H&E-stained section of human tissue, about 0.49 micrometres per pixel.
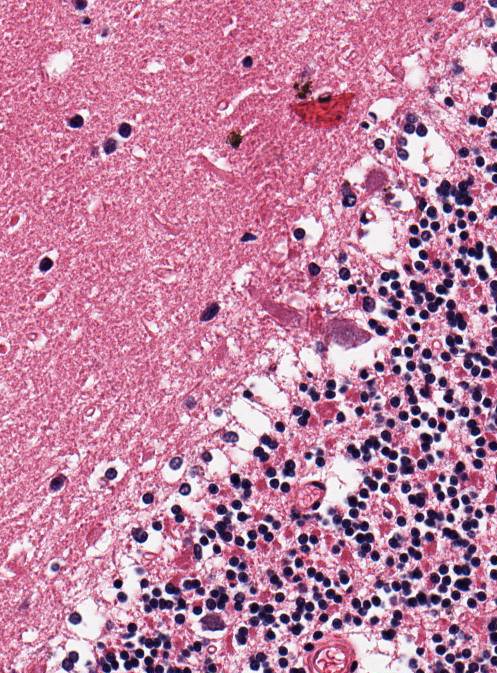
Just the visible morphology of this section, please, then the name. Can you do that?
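See how a diagonal splits the field into two layers. At upper left lies pale pink, finely fibrillary neuropil holding only sparse, scattered small nuclei. At lower right the layer is crowded with small, round, dark blue nuclei that have very scant cytoplasm. Along the boundary, a few large cells with abundant pink cytoplasm lie singly. This is cerebellum.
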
